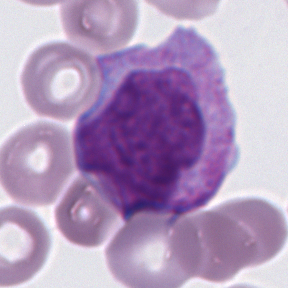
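Atypical promyelocyte, the nucleated cell at the centre. Notice the irregular outline, with an angular bulge at the upper right. The nucleus sits off-centre toward the left, while the cytoplasm forms a broad band on the right and only a thin rim on the left. Within the cytoplasm are fine, dust-like pinkish-purple granules.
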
